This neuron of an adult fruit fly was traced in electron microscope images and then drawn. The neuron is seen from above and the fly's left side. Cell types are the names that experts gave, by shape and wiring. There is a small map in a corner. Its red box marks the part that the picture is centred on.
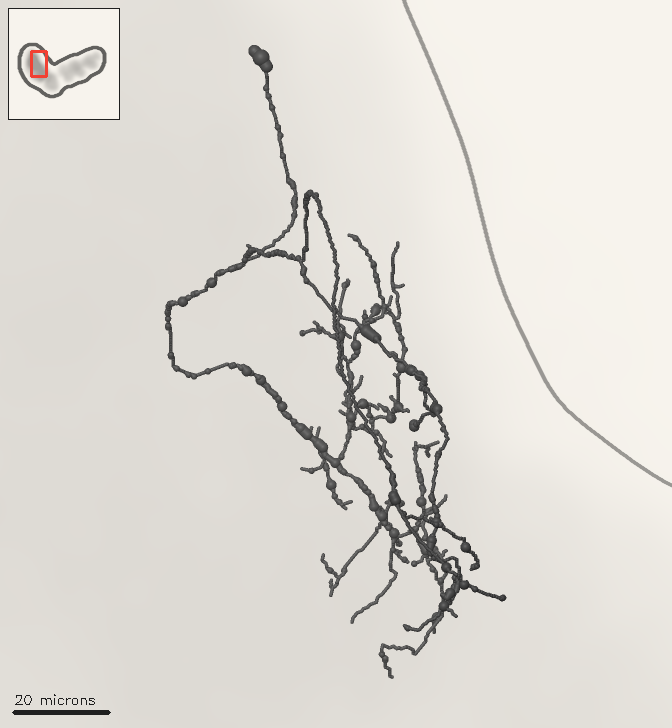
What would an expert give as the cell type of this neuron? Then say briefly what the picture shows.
Its cell type is LC36. It is a visual projection neuron. The cell body is at the top of the picture. By the scale bar it is about 130 microns tall in this view. The picture shows dozens of branch ends.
